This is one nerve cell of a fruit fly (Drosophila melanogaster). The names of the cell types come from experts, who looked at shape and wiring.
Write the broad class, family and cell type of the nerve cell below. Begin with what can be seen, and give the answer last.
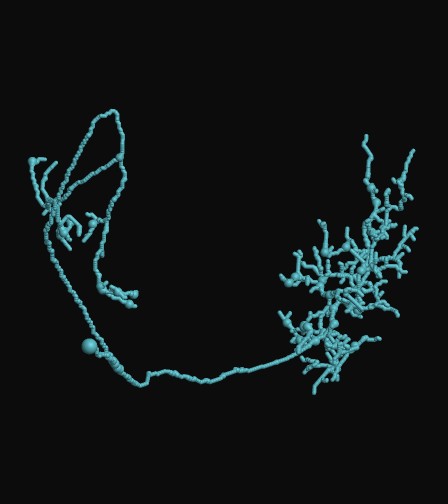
Dozens of branch ends can be seen. As drawn here it is wider than it is tall. Its broad class is optic-lobe intrinsic neuron. Its family is MeLo. It is of cell type MeLo3a.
